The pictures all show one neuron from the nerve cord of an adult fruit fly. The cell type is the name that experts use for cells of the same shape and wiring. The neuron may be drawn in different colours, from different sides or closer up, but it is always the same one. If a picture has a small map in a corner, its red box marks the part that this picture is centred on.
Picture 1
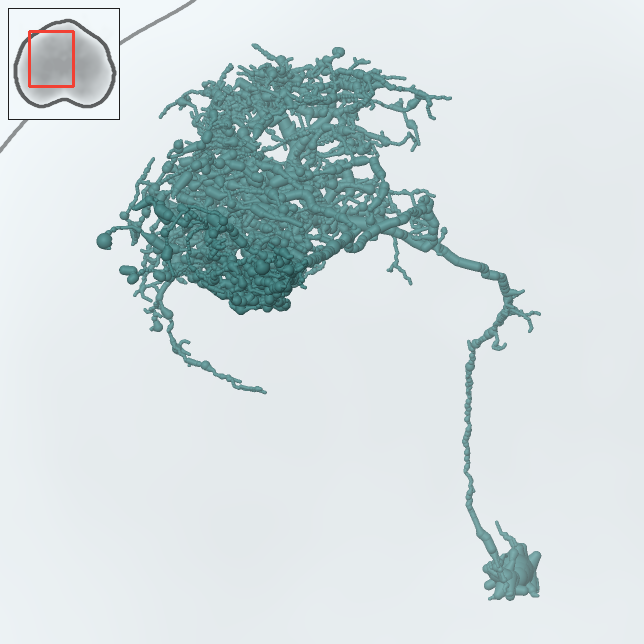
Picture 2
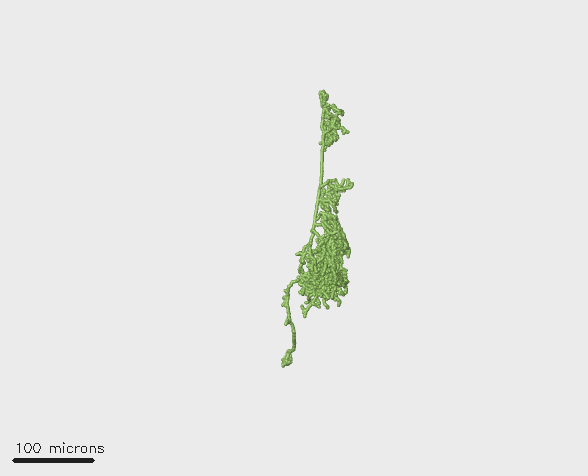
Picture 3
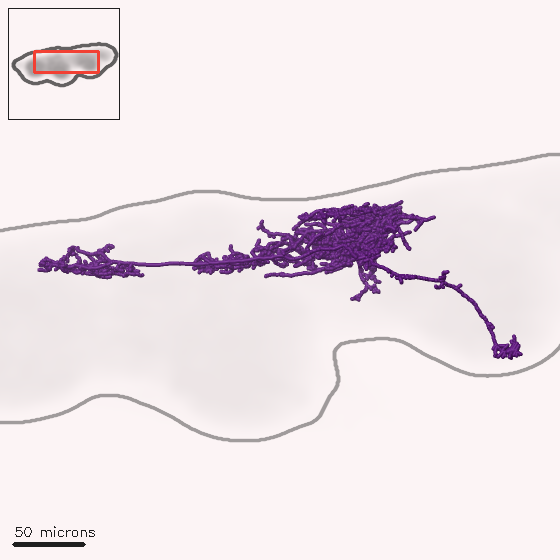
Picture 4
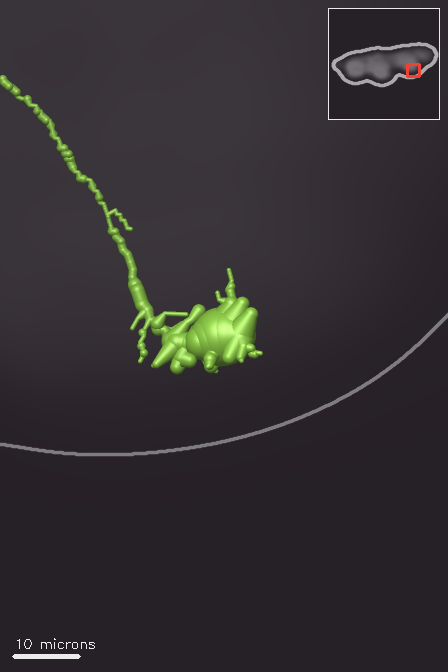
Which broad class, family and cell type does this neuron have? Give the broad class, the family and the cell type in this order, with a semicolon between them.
nerve-cord intrinsic neuron; hemilineage 06B; IN06B017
